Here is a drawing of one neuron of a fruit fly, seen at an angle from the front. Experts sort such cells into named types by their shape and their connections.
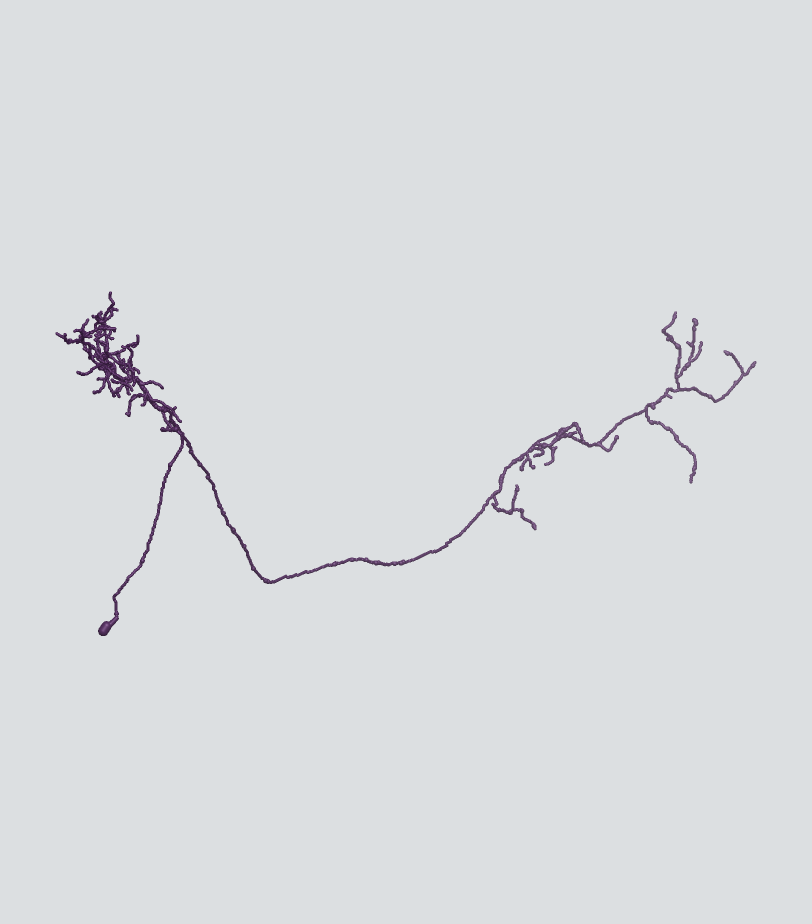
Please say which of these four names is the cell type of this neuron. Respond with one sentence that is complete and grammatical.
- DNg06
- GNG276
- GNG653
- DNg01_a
The cell type that this neuron has is DNg01_a.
